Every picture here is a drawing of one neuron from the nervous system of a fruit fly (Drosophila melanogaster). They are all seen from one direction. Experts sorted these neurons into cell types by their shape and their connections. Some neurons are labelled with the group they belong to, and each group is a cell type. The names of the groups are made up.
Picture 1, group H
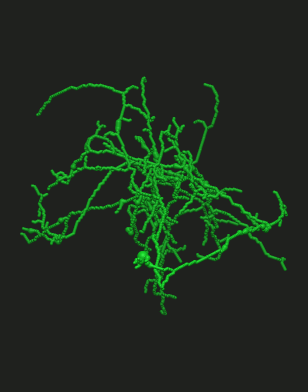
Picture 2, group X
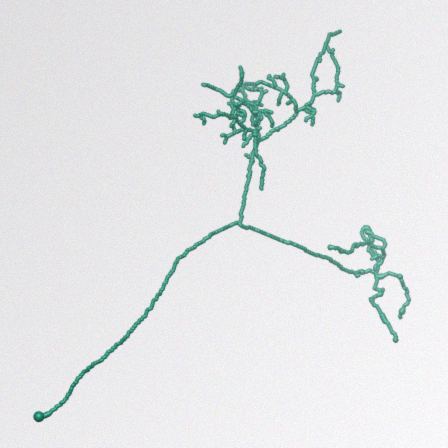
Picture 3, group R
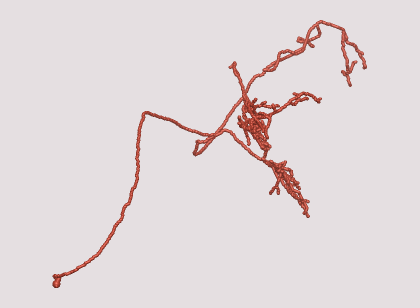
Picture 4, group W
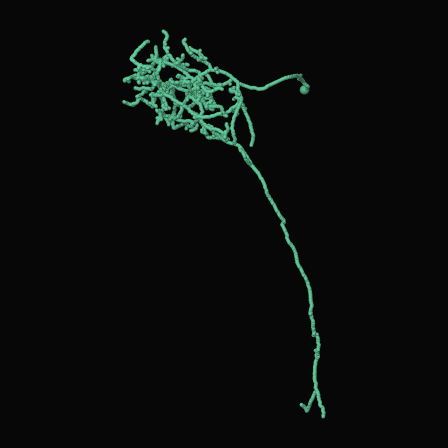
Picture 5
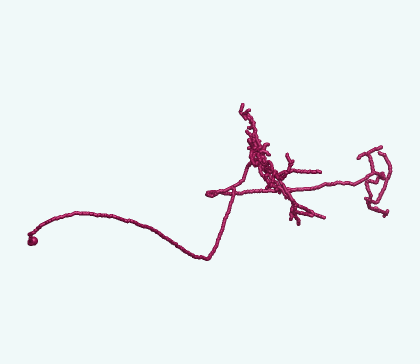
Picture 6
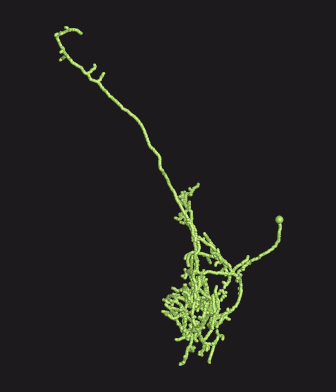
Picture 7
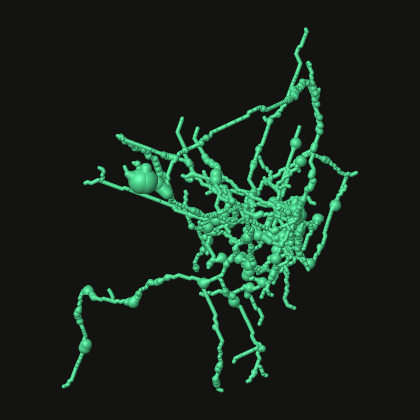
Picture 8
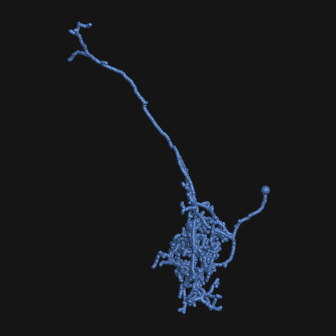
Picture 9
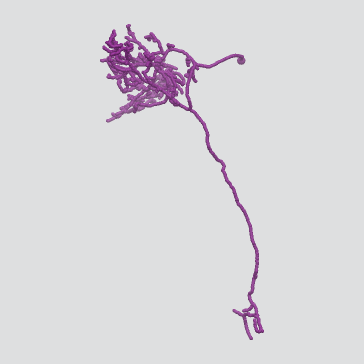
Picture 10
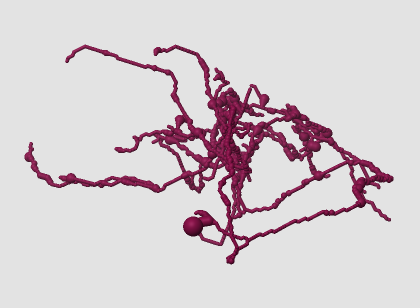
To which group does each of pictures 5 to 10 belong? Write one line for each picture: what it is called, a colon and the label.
5: group R
6: group W
7: group H
8: group W
9: group W
10: group H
